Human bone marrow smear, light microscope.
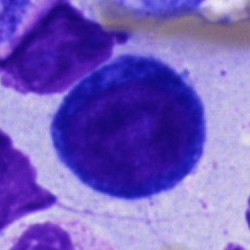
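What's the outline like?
Round and smooth.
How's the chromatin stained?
Deep blue-violet, and dense throughout.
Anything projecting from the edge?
A single small bleb, at the upper right.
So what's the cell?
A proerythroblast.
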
